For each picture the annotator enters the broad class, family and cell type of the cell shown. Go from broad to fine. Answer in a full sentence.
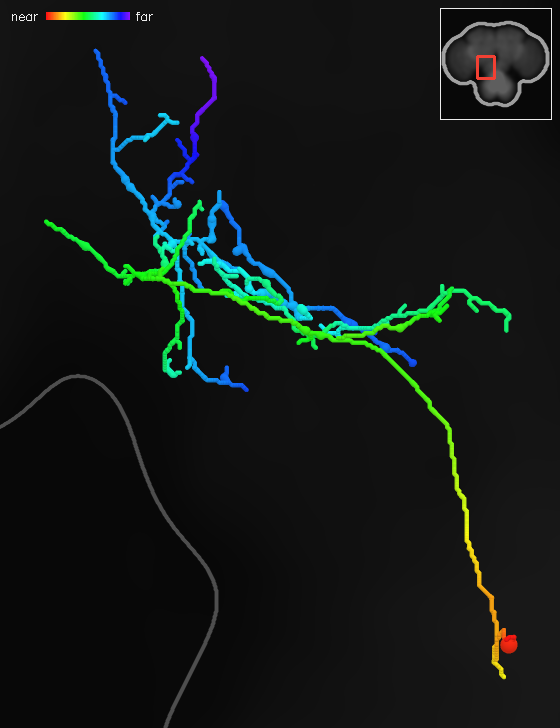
A central-brain intrinsic neuron of hemilineage MX3, type CB2389.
